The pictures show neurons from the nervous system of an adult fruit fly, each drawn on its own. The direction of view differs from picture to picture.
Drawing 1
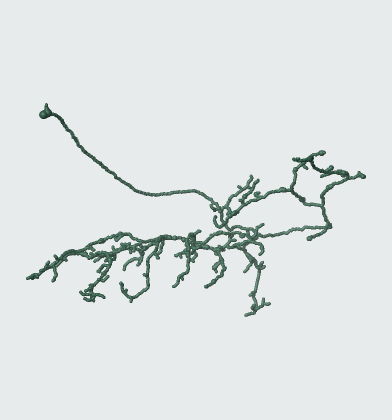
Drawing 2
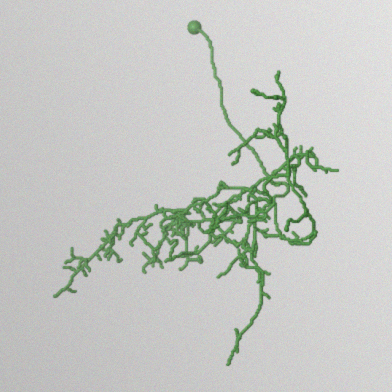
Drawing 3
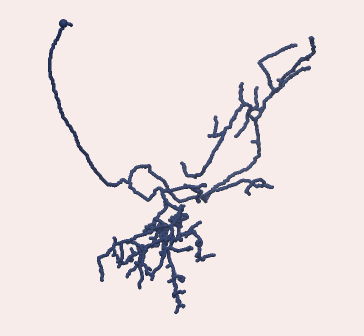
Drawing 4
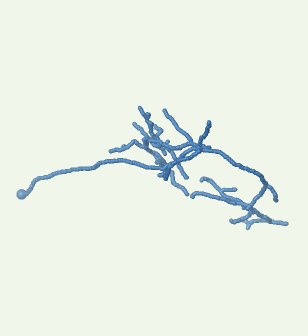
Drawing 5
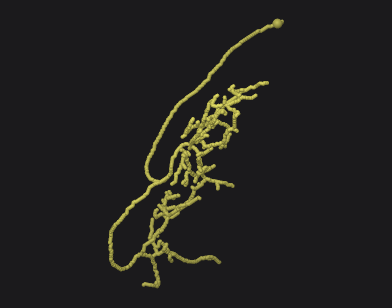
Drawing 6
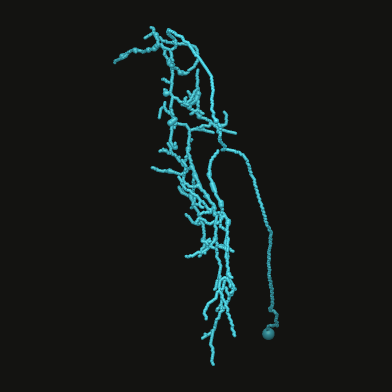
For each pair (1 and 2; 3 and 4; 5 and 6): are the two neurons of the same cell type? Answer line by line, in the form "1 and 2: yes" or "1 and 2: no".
1 and 2: yes
3 and 4: no
5 and 6: yes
